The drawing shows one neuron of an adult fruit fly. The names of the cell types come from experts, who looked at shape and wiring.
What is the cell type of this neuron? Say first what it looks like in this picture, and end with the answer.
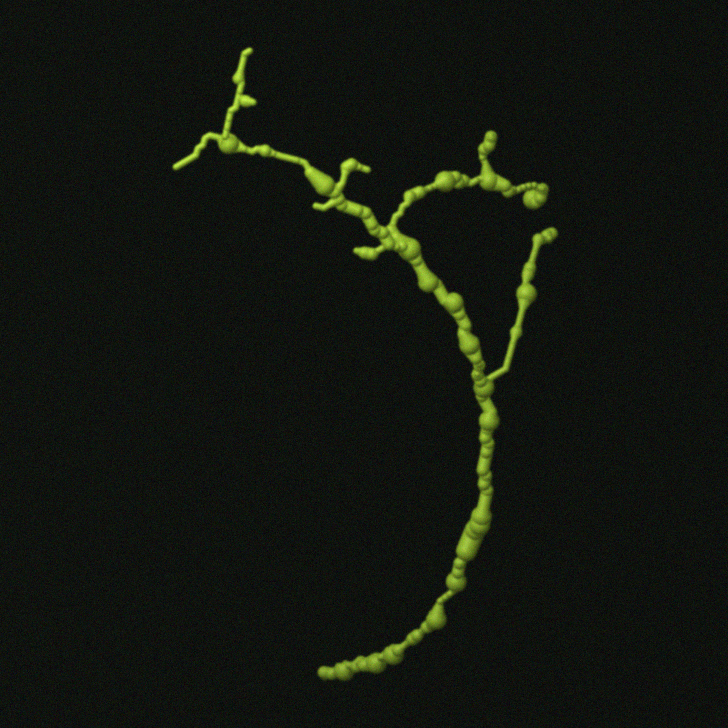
No cell body is drawn. It has a dozen or fewer branch ends. This is a sensory neuron entering the nerve cord. It is of cell type SNta40.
